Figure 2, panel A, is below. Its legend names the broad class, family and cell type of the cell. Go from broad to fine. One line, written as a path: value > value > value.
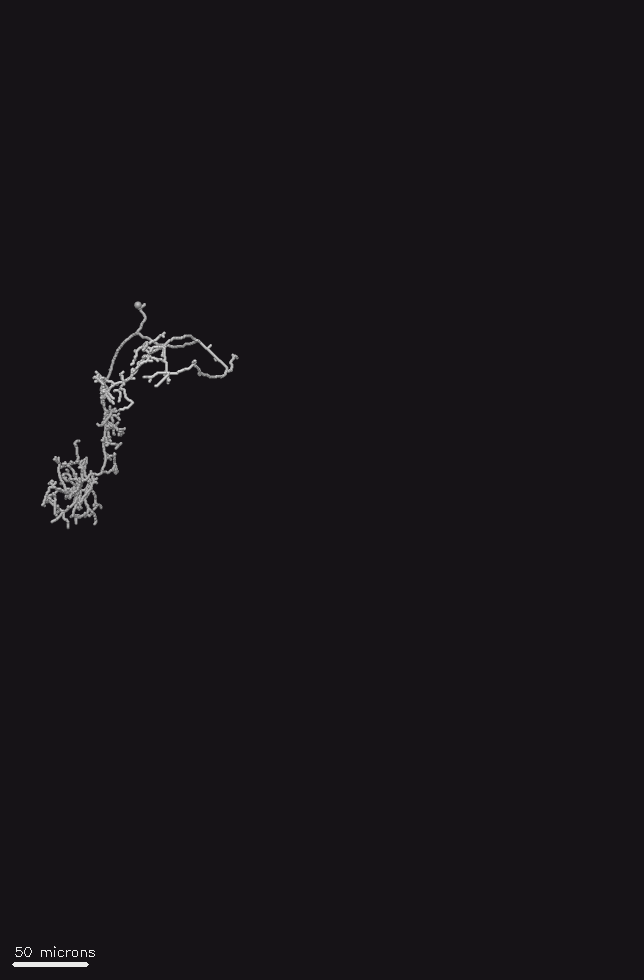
visual projection neuron > hemilineage VLPd&p1_posterior > LoVP83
